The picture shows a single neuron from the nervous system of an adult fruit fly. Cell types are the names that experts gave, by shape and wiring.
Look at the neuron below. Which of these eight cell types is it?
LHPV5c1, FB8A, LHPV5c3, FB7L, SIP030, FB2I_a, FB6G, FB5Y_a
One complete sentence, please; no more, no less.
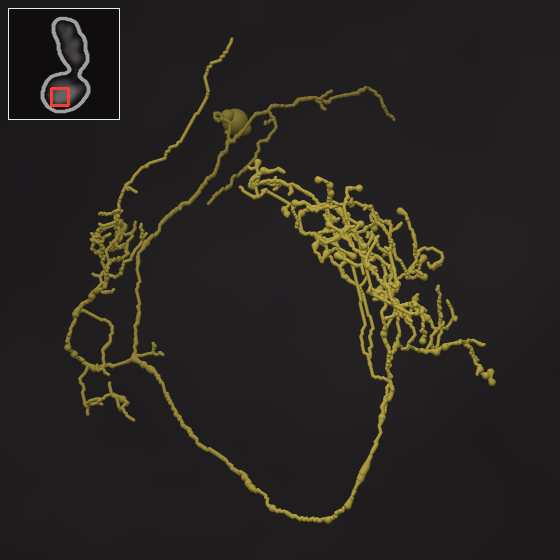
It is as FB2I_a that this neuron is typed.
